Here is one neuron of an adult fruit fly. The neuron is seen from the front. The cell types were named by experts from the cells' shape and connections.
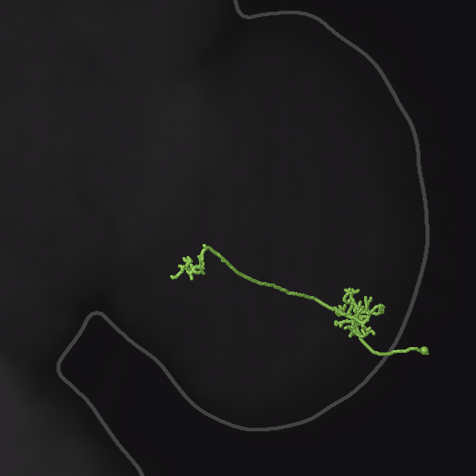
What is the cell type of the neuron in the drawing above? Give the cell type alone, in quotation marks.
"Tm40"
